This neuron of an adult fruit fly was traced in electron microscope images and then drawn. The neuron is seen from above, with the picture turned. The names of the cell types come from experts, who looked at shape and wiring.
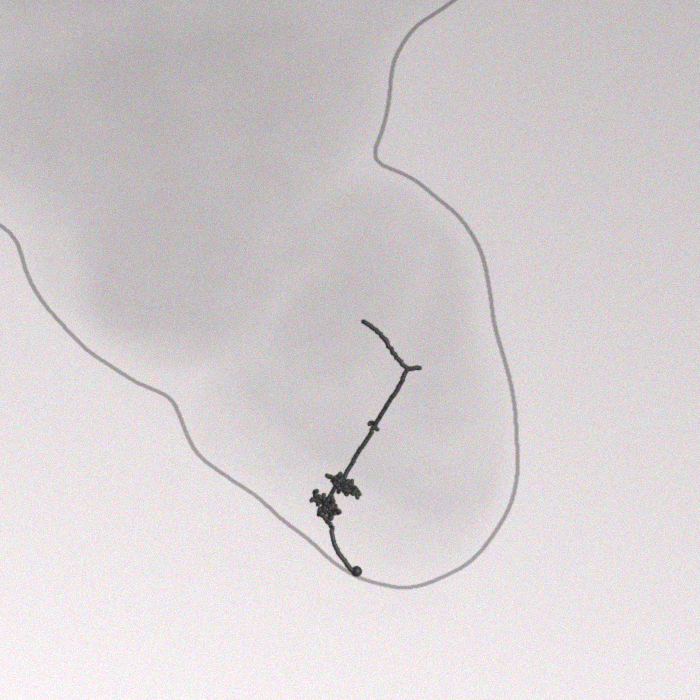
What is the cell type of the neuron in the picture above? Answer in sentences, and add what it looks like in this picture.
It is of cell type TmY3. It is an optic-lobe intrinsic neuron. It is in the brain and does not reach the nerve cord. Its cell body lies at the bottom of the picture.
